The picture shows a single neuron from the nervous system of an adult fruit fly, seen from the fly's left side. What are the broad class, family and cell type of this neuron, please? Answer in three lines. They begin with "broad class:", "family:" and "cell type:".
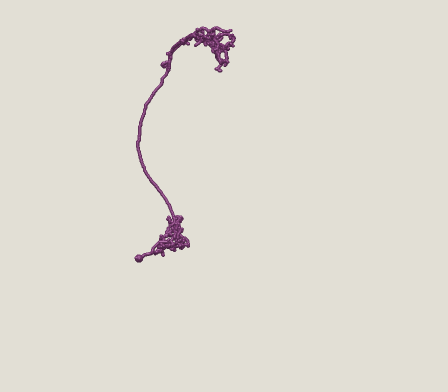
broad class: central-brain intrinsic neuron
family: hemilineage FLAa3
cell type: CB1009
